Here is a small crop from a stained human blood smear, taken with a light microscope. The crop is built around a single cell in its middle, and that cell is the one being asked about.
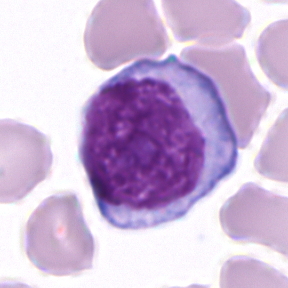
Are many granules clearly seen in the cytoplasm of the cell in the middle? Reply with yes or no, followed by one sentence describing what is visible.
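No. No distinct granules are seen in the cytoplasm.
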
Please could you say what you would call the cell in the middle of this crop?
plasma cell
